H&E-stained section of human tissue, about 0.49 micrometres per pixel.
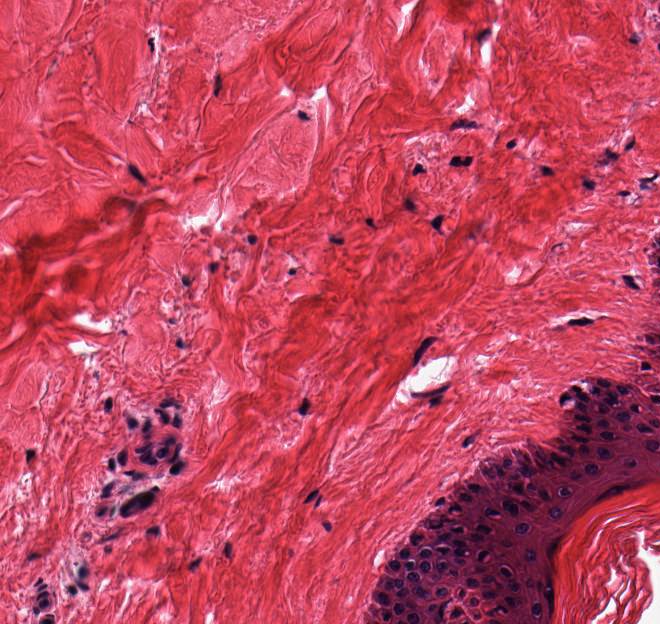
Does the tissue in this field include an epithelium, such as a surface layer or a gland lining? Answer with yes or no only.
Yes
